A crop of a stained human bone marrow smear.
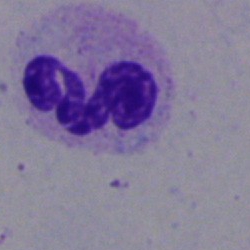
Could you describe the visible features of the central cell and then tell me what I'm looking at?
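Chromatin here is dense, dark purple and clumped, with no nucleoli visible in the nucleus. The cell outline is roughly round, with a slightly ragged edge. The cell is a segmented neutrophil.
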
